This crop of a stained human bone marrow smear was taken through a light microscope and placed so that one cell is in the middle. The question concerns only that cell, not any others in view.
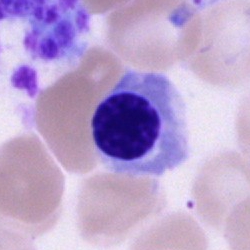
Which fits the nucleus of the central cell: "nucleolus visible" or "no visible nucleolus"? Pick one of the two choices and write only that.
No visible nucleolus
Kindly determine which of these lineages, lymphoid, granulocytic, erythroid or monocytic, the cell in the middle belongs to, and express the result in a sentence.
The cell at the center of this crop is categorized as erythroid in lineage.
